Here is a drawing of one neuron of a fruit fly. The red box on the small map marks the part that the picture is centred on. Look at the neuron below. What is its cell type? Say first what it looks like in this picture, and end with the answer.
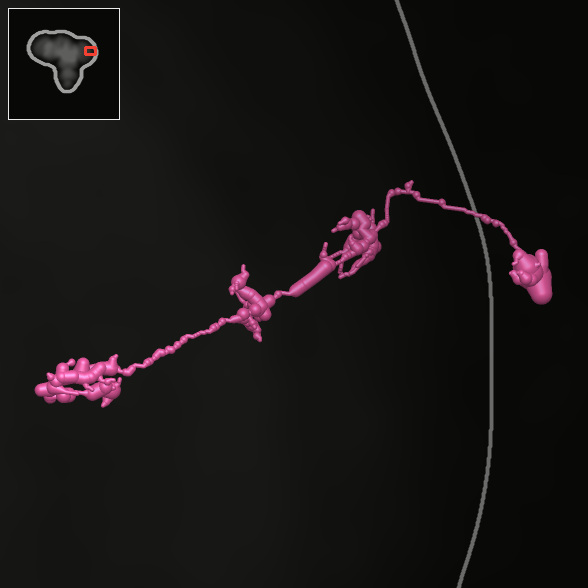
In this view it is wider than it is tall. Its broad class is optic-lobe intrinsic neuron. The cell type is Mi1.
